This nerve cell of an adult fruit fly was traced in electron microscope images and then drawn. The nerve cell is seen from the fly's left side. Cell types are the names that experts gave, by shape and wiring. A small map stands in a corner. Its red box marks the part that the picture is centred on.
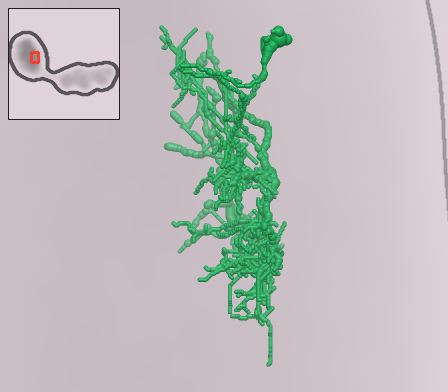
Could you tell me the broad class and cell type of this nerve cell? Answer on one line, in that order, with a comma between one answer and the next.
central-brain intrinsic neuron, PS174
